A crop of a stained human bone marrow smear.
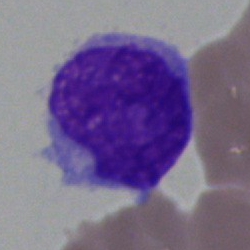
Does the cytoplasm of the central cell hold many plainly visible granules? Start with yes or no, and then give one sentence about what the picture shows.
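No. No distinct granules are seen in the cytoplasm.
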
